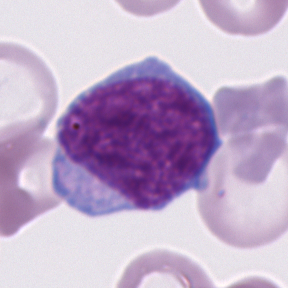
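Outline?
Angular; fairly straight edges meeting at corners.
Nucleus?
Single mass, no lobes, lying toward upper right; broadest cytoplasm band at lower left.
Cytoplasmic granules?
None.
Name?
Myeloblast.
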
